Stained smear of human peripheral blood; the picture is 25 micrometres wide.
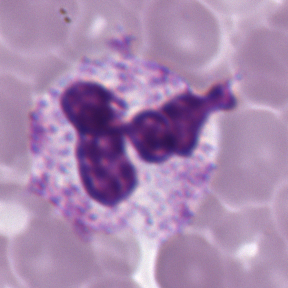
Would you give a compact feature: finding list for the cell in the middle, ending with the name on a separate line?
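Nucleus: several lobes joined by narrow strands
Rightmost lobe: tapers to a point reaching the cell's upper right edge
Chromatin: dark purple, condensed
Cytoplasm: full of small violet-pink granules that leave the nucleus visible
Name: segmented neutrophil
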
